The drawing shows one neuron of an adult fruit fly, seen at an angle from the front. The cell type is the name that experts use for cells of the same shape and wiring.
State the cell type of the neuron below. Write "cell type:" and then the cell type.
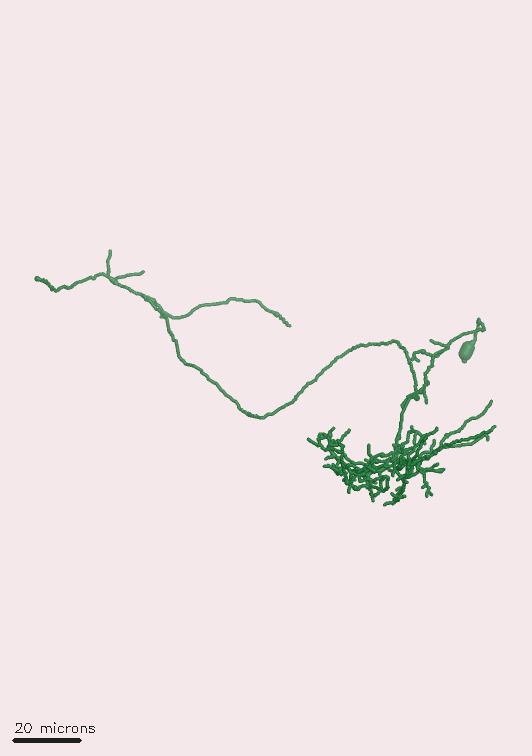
cell type: GNG429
